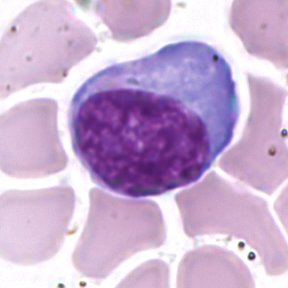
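Plasma cell, the nucleated cell at the centre. First, the nucleus: off-centre, pushed toward the lower left of the cell. Next, the cytoplasm: blue and plentiful, forming a broad region above the nucleus. Last, a paler area within that cytoplasm, just above the nucleus.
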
